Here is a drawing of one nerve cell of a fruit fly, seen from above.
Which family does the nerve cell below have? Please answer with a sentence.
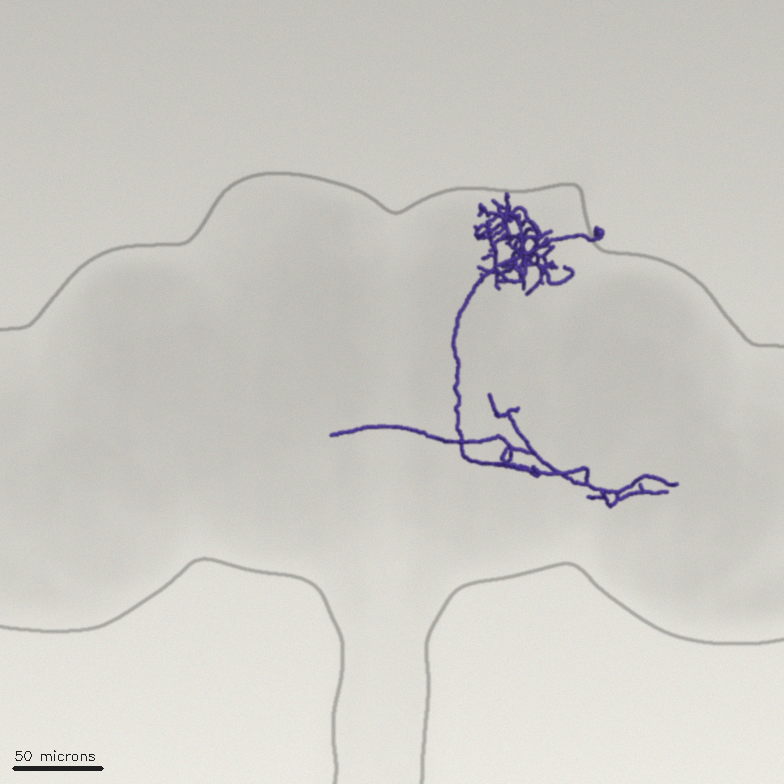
The family is hemilineage ALl1_ventral.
